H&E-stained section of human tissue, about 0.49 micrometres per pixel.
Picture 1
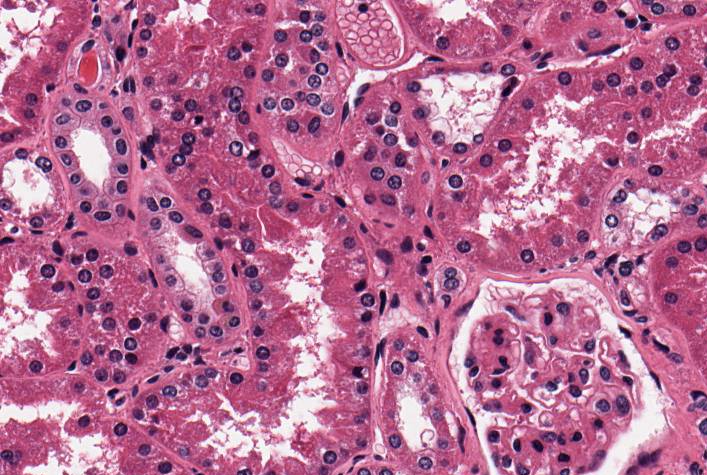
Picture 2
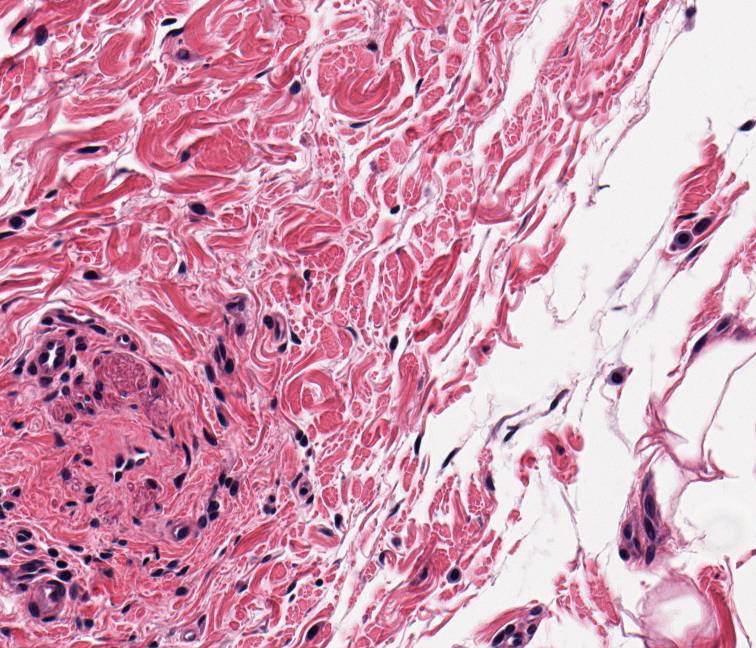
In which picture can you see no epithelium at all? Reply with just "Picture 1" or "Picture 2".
Picture 2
